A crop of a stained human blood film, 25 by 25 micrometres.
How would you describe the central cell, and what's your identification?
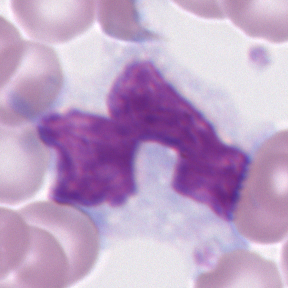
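Deepest nuclear notch opens toward the bottom of the picture. Chromatin fine, lacy, streaky. Cytoplasm plentiful, pale greyish blue, extending well past the nucleus on the upper right and lower sides. Monocyte.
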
